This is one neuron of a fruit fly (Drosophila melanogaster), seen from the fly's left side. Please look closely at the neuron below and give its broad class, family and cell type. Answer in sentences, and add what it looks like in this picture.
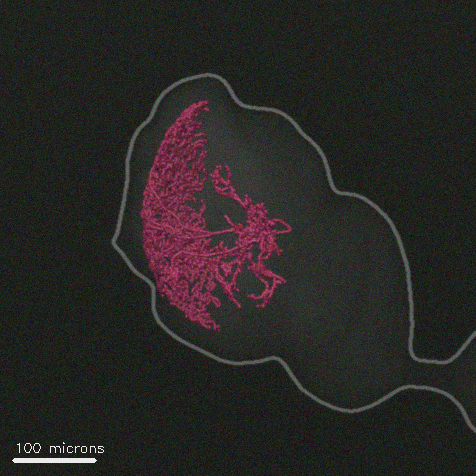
It is a visual centrifugal neuron. The family is OA. It is of cell type OA-AL2i3. By the scale bar it is about 300 microns tall in this view. As drawn here it is taller than it is wide.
